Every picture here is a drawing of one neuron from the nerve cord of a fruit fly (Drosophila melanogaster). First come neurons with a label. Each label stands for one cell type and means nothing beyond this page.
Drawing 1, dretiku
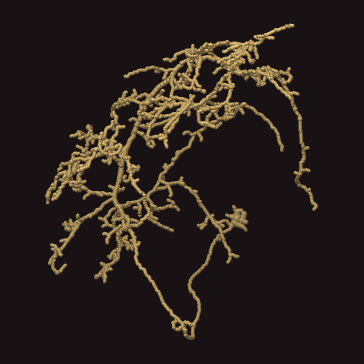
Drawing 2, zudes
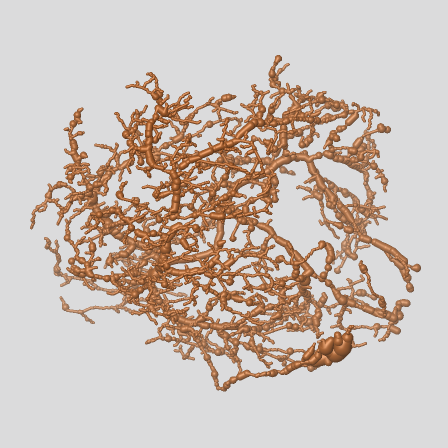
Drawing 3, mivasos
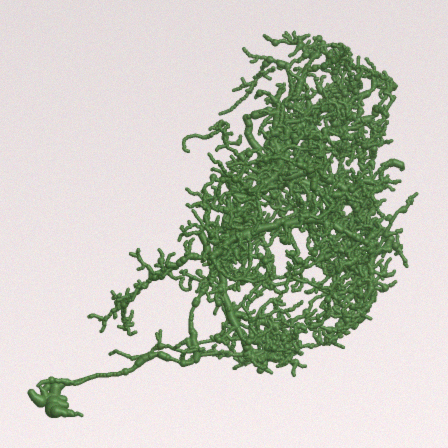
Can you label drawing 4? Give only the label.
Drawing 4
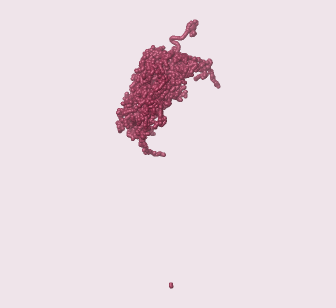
mivasos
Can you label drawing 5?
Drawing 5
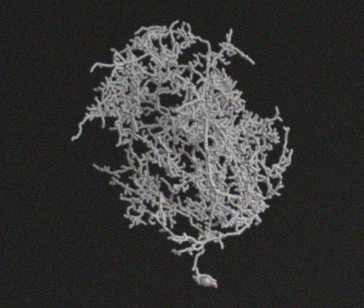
mivasos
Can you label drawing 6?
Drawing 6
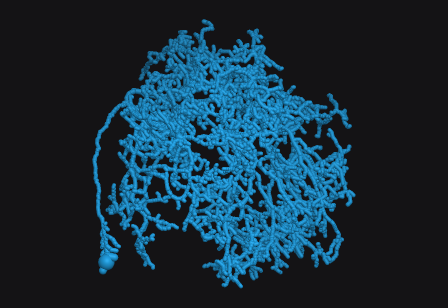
mivasos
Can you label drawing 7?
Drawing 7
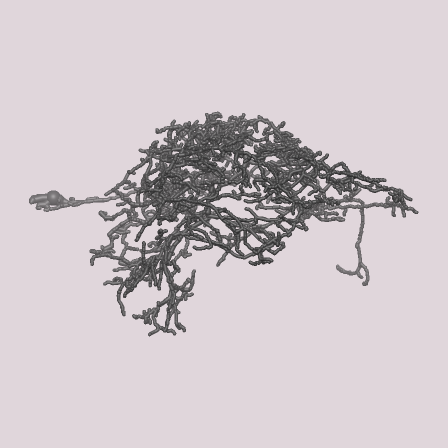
zudes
